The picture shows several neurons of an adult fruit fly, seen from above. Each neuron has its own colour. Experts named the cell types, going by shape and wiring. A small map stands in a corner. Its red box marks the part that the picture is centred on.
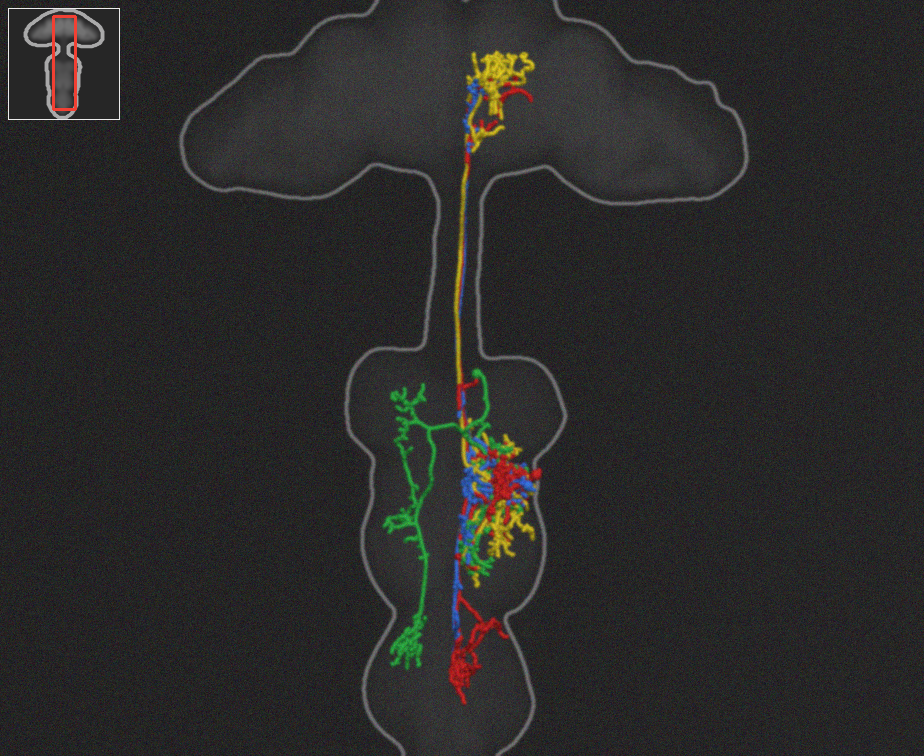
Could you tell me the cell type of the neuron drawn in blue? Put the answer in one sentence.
The cell type is AN17A031.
